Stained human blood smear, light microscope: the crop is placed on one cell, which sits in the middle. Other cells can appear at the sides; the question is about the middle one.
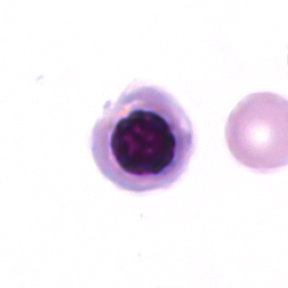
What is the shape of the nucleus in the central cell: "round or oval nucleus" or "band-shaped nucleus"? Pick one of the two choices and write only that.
Round or oval nucleus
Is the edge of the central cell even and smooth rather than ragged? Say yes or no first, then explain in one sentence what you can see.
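No. A small pale tag projects from the upper left edge of the cell.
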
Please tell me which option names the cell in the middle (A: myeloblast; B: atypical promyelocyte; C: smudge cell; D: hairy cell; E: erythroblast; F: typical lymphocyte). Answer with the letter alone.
E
